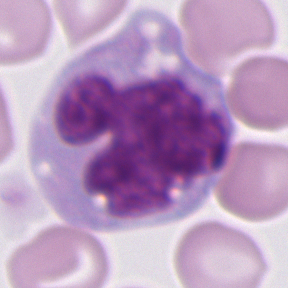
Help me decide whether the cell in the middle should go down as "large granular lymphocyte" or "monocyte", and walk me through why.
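It's a monocyte. What settles it is that the cytoplasm shows no coarse, distinct granules.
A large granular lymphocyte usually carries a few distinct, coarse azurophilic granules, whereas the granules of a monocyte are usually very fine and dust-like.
Beyond that, the cytoplasm is pale grey-blue, its band is widest above the nucleus, and a few small clear vacuoles lie in it.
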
